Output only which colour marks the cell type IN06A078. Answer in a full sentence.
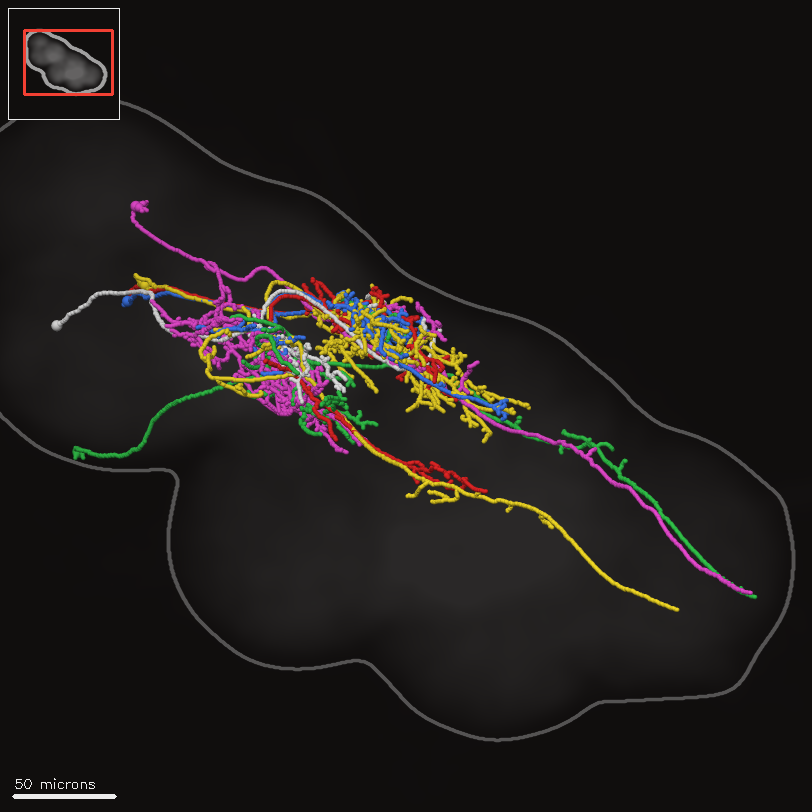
The colour is blue.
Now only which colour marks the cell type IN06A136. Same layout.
The colour is white.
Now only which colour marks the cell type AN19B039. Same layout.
The colour is magenta.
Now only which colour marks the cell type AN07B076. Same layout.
The colour is green.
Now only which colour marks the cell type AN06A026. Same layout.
The colour is yellow.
